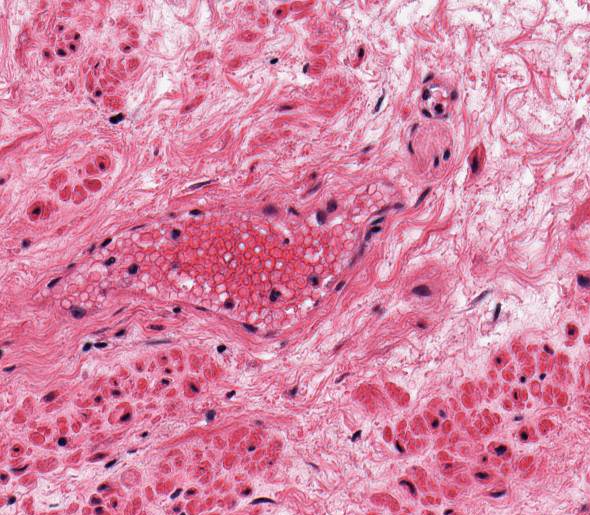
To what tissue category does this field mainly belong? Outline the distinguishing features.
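Main tissue: fibromuscular stroma. Lower left and lower right: bundles of transversely cut smooth muscle cells, rounded pink profiles, many with one central dark nucleus. Between bundles: wavy pink collagen, looser and paler toward the upper right, with scattered fibroblasts bearing dark, elongated spindle-shaped nuclei.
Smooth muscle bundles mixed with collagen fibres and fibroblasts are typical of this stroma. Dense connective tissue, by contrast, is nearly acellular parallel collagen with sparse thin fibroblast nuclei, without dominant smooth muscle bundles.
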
